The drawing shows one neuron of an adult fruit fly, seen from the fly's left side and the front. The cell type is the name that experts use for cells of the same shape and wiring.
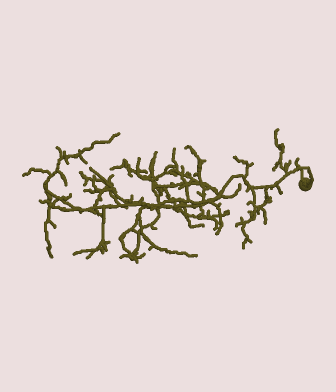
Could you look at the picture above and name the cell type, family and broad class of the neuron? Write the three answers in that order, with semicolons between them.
IN20A.22A058; hemilineage 20A.22A; nerve-cord intrinsic neuron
